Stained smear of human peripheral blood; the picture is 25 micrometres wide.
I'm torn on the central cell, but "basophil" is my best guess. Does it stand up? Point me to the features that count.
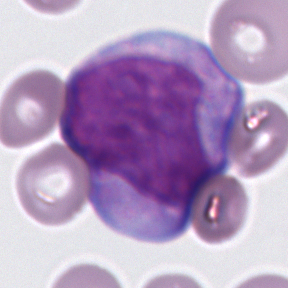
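Granules: none are visible in the cytoplasm.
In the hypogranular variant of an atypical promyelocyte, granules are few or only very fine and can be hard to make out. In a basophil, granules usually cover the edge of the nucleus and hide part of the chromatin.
This feature goes with atypical promyelocyte and against basophil. Nucleus: it fills most of the cell. Cytoplasm: pale blue. Outline: irregular rather than round, with red cells touching the edge on both the left and right sides. None of these last three speaks for or against either name. The cell is an atypical promyelocyte, not a basophil.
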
